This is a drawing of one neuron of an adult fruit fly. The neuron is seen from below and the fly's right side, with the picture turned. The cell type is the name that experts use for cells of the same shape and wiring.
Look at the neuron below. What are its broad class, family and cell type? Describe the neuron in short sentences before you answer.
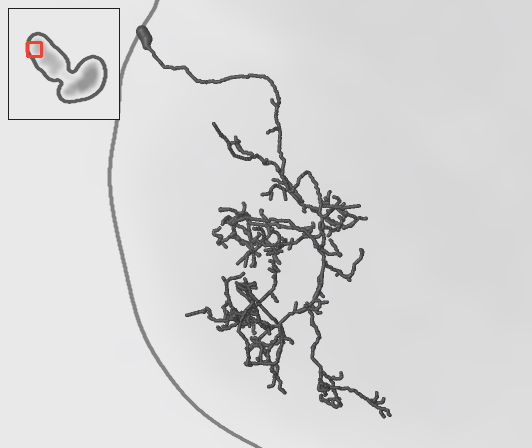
It lies in the nerve cord. Its cell body lies at the upper left of the picture. Dozens of branch ends can be seen. This is a nerve-cord intrinsic neuron. Its family is hemilineage 20A.22A. It is of cell type IN20A.22A067.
